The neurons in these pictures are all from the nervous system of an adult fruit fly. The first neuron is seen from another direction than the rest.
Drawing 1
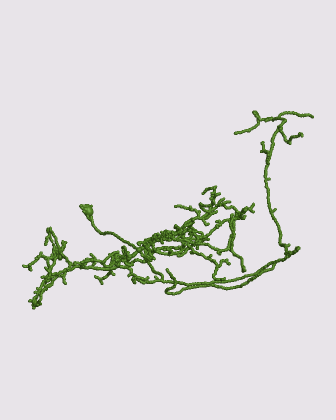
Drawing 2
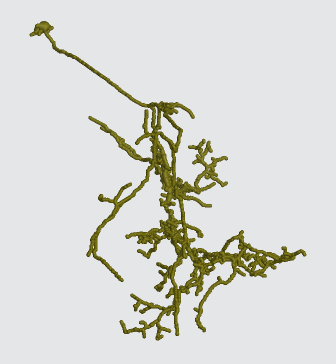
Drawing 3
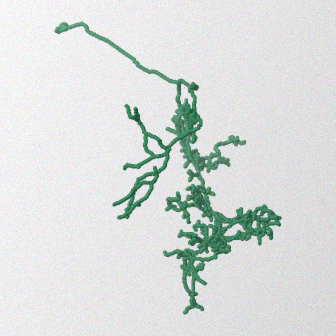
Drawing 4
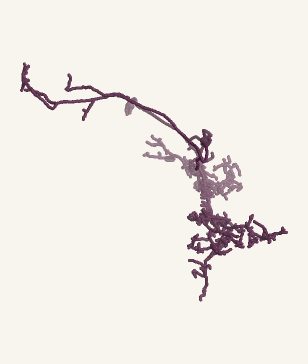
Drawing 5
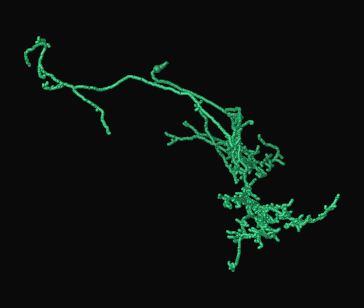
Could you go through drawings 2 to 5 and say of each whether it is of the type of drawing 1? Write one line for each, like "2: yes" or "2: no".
2: no
3: no
4: yes
5: yes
